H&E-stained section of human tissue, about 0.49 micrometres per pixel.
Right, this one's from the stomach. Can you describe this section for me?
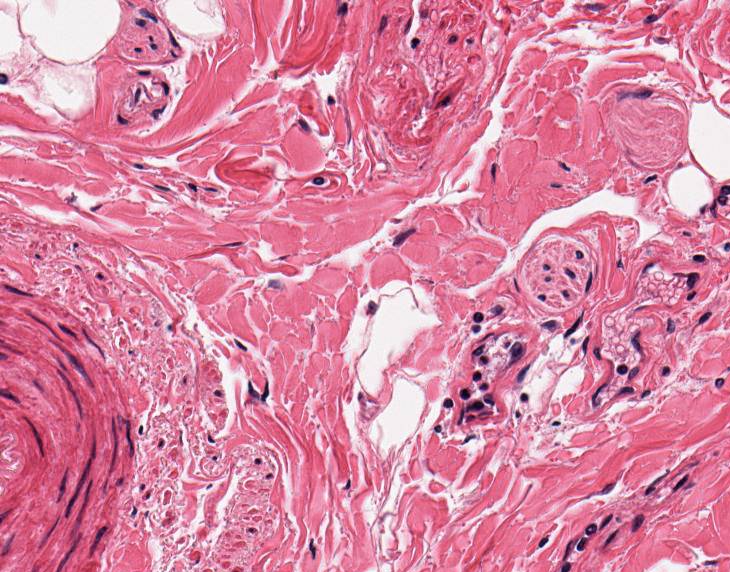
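Across most of the field runs pink eosinophilic fibrous tissue, its bundles oriented in varied directions. Nuclei within these bundles are sparse, small and mostly elongated. At the lower left edge lies a thick-walled muscular vessel with concentric layers of smooth muscle and elongated nuclei. A few adipocytes, seen as empty clear rounded spaces, occupy the upper left corner and the upper right edge.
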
